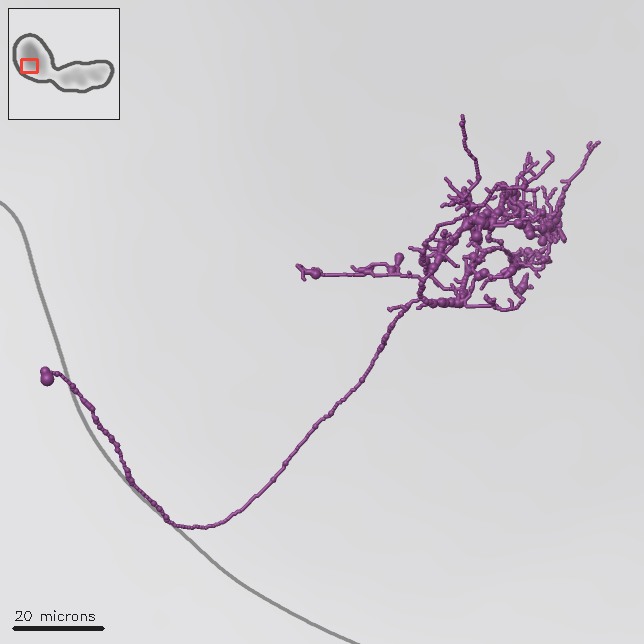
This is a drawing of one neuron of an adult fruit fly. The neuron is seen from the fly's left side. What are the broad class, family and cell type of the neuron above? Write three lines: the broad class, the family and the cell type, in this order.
central-brain intrinsic neuron
hemilineage MD3
AMMC003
